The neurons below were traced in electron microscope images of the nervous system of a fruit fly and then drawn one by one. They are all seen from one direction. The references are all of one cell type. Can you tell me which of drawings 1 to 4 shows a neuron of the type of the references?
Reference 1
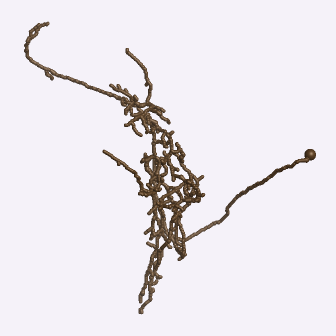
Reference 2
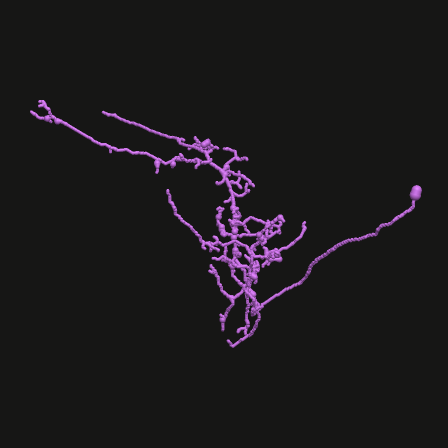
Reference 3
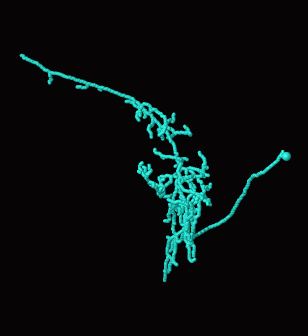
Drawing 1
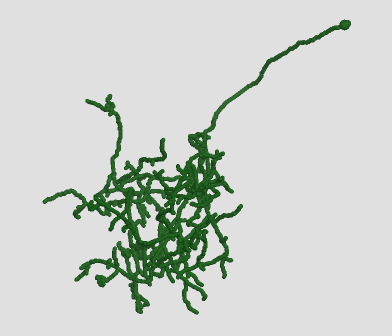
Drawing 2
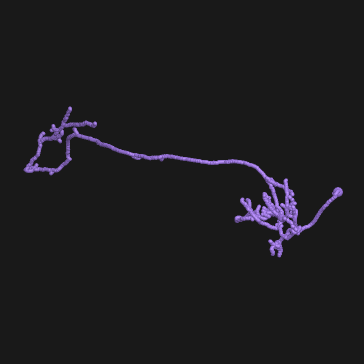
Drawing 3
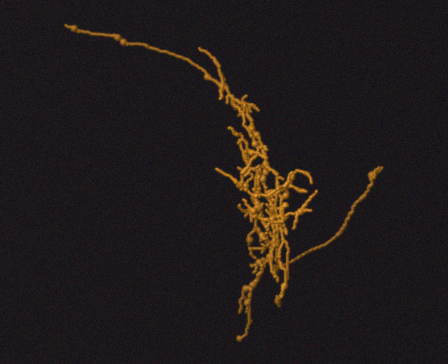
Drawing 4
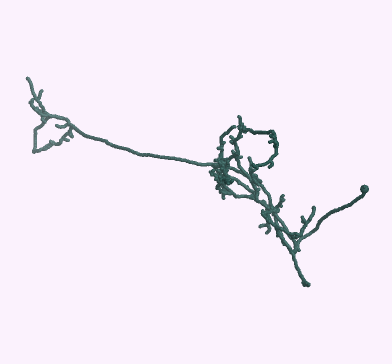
Drawing 3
